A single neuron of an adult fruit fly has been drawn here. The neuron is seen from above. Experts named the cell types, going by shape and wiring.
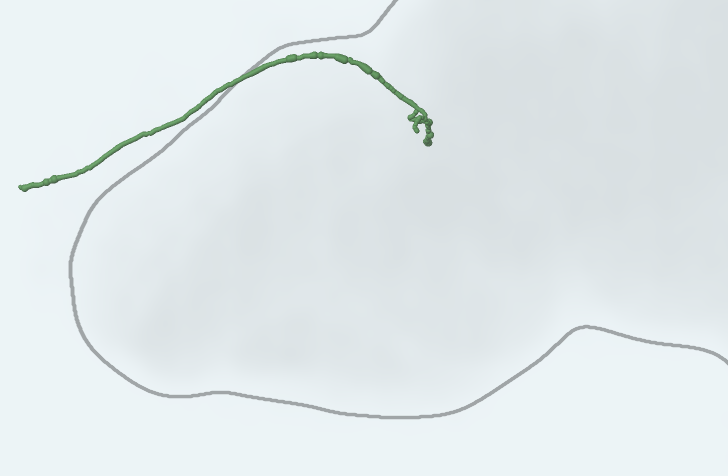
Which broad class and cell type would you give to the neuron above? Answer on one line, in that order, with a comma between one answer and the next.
photoreceptor or other optic-lobe sensory neuron, HBeyelet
